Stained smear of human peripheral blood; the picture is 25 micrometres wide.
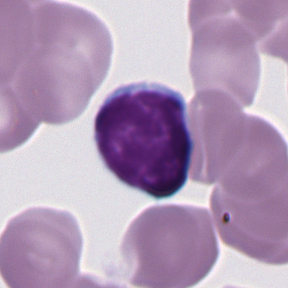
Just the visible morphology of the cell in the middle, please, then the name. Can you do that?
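Notice the thin rim of cytoplasm: pale blue, and no granules in it. The nucleus is just one rounded mass, with no lobes. Its outline is smooth, without any projections. It's a typical lymphocyte.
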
